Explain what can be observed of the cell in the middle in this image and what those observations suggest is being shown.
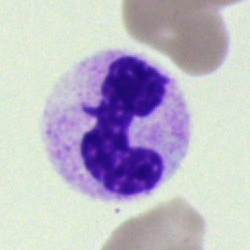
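Outline round, smooth. Nucleus a single curved mass with a narrow waist, not split into separate lobes; deeply indented on the right side. Cytoplasm plentiful, pale lilac. Band neutrophil.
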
